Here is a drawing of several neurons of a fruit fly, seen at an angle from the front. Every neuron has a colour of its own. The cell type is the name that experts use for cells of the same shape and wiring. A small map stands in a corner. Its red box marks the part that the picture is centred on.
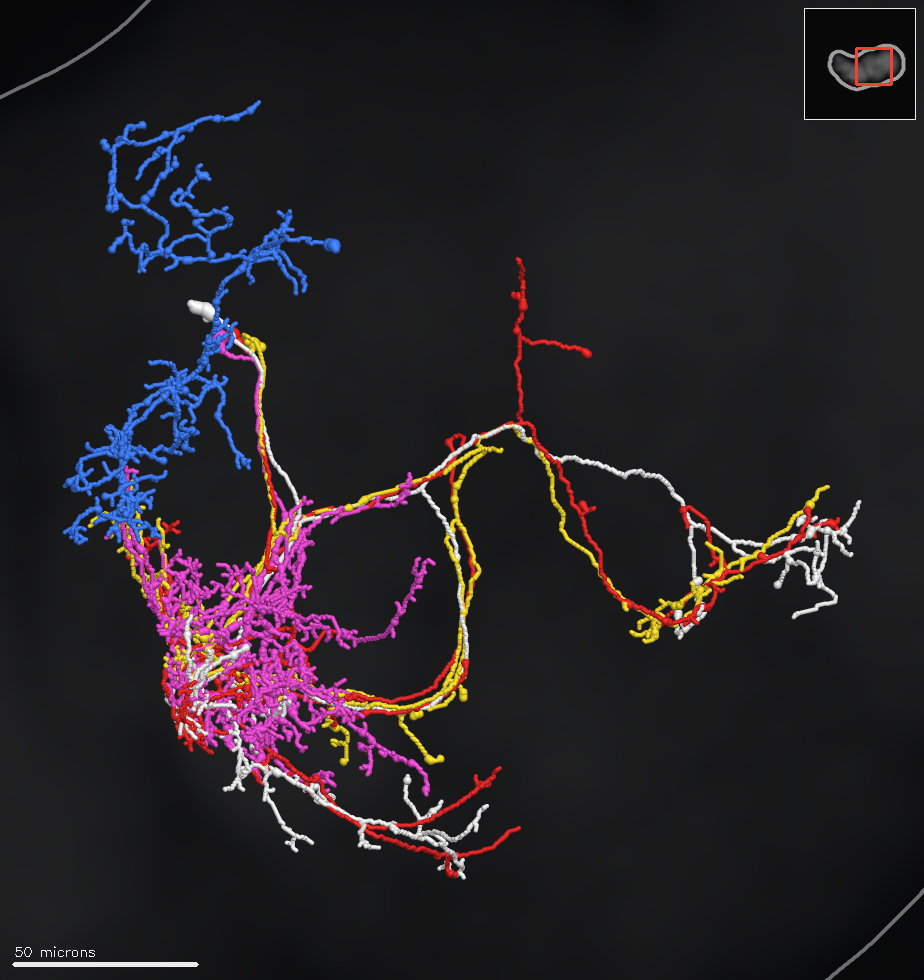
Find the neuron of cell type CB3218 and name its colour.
blue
